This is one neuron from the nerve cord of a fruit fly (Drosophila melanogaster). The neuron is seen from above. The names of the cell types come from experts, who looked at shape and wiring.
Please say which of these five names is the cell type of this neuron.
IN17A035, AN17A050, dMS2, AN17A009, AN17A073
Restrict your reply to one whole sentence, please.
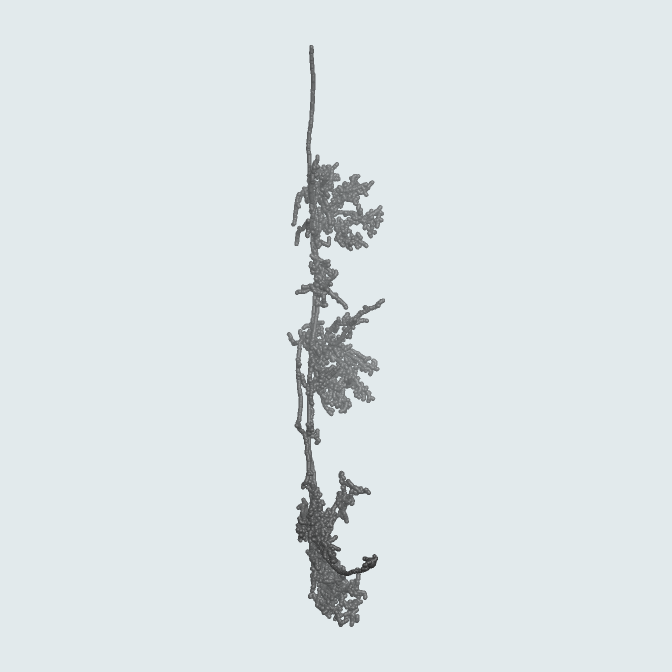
Cell type AN17A009 is what this neuron is.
